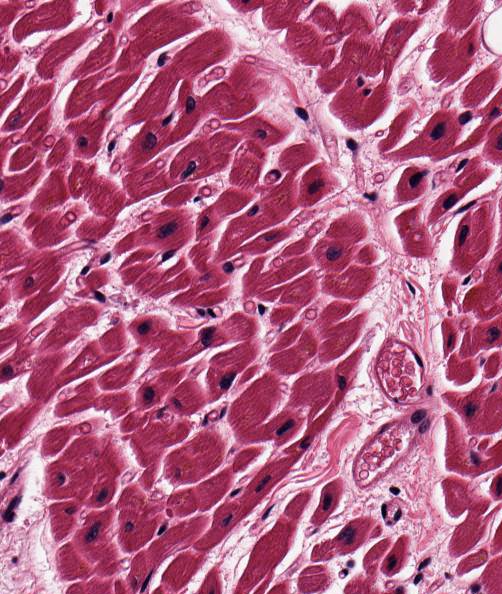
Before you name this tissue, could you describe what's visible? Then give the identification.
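Closely packed cardiac muscle fibres fill the field, separated by thin strands of pale, loose connective tissue. Cytoplasm deeply, evenly eosinophilic: dark pink-red. Many small capillary profiles between fibres, some holding red blood cells. Right-hand part: two small vessels with red blood cells within a loose connective tissue band. This is the left ventricle of the heart.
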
